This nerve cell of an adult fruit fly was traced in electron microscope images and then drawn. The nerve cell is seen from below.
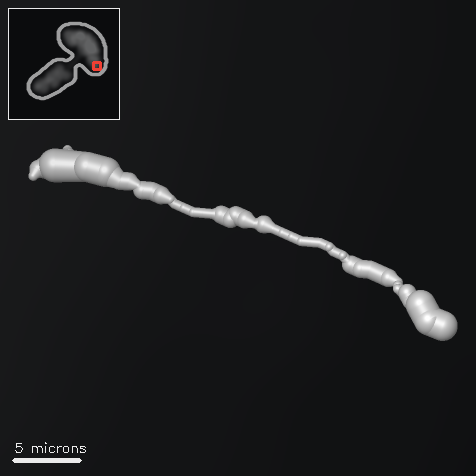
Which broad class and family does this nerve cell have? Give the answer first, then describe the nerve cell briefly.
It is a photoreceptor or other optic-lobe sensory neuron. The name of its family is class visual. It is in the brain and does not reach the nerve cord. The drawing shows no cell body. From left to right in the picture it spans about 30 microns.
